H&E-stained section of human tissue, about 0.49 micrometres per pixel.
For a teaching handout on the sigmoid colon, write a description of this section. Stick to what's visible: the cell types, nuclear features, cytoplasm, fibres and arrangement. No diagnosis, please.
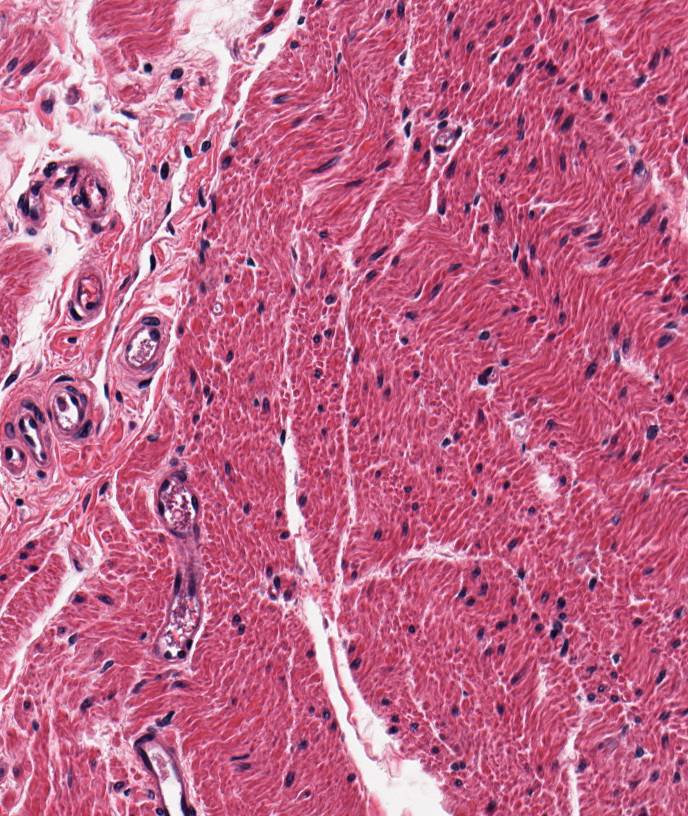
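Field mostly densely packed pink muscle fibres; strip of looser connective tissue along upper left edge. Fibres in bundles running in differing directions, some cut lengthwise, some across. Nuclei dark, elongated, scattered singly. Several small thick-walled vessels with narrow lumens in the connective tissue at left edge.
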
